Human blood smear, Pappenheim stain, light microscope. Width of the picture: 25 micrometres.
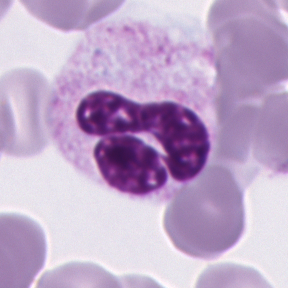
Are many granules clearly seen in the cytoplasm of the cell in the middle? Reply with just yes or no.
Yes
